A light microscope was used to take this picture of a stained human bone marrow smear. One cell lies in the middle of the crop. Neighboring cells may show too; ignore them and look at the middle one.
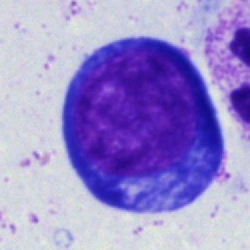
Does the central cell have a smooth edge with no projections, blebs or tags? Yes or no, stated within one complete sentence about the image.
Yes, the cell has an outline that is smooth instead of rough.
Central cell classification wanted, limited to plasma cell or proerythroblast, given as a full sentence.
The middle cell in this particular crop is a proerythroblast.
